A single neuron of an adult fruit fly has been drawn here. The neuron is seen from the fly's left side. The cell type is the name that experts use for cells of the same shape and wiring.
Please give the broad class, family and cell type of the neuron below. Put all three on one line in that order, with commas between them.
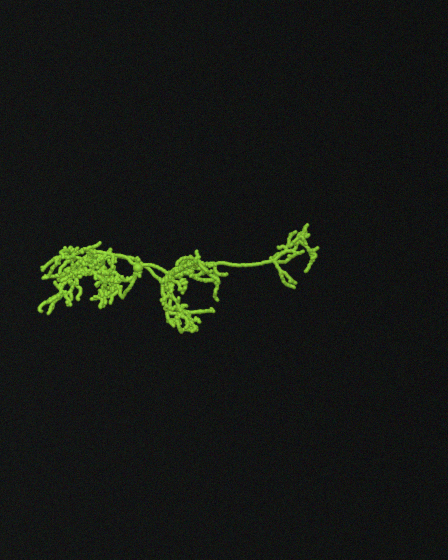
nerve-cord intrinsic neuron, hemilineage 03B, IN03B016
